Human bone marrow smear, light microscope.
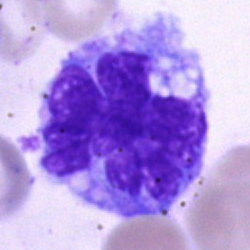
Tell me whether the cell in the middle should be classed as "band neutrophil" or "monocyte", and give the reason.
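Monocyte. Its nucleus is folded into several overlapping lobes. The chromatin stains deep purple, broken by a few small paler patches.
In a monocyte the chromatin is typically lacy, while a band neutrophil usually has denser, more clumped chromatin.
A cluster of clear vacuoles sits in the upper right of the cell, and the upper edge is ragged with small pale blebs.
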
